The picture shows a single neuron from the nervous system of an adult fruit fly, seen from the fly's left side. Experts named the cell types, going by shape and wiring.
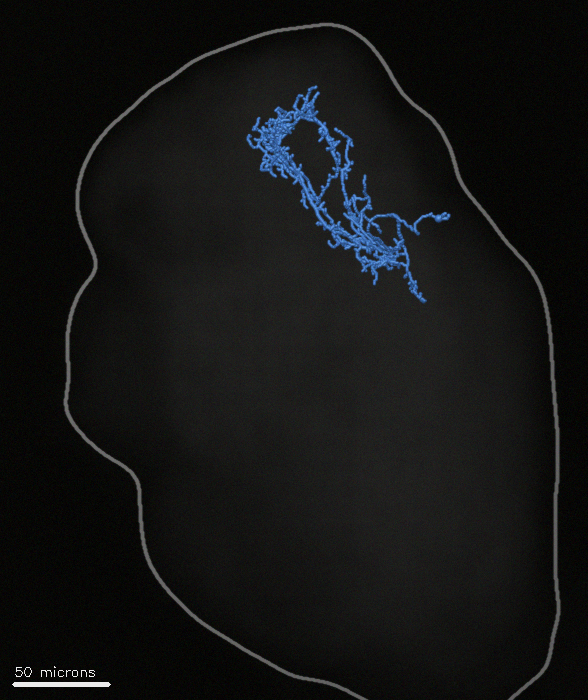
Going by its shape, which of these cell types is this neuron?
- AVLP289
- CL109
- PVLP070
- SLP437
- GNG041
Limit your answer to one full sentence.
Under cell type classification, the neuron is SLP437.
